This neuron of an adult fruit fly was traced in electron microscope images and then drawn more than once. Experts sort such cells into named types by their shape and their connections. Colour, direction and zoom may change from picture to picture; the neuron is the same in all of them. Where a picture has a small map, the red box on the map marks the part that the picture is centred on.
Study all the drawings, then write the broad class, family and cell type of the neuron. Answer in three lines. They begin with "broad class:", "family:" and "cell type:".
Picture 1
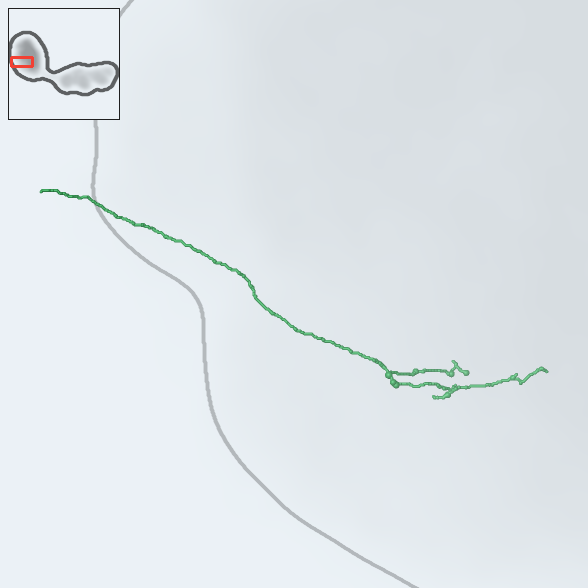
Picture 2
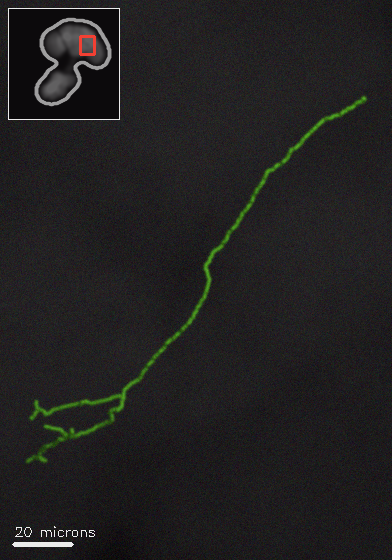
broad class: sensory neuron entering the brain
family: class mechanosensory
cell type: JO-FD2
